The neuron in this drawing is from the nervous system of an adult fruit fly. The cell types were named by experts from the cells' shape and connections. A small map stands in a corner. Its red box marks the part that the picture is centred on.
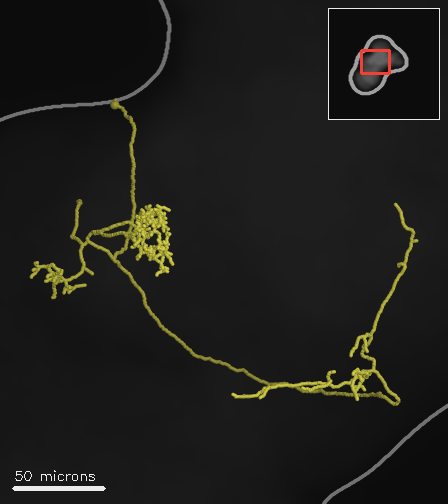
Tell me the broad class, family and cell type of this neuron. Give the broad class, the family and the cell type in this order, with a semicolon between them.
central-brain intrinsic neuron; hemilineage ALlv1; M_lvPNm29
